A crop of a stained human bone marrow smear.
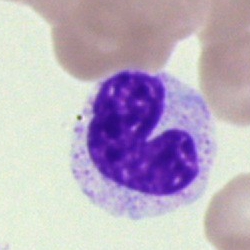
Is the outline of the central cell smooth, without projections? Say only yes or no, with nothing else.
Yes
